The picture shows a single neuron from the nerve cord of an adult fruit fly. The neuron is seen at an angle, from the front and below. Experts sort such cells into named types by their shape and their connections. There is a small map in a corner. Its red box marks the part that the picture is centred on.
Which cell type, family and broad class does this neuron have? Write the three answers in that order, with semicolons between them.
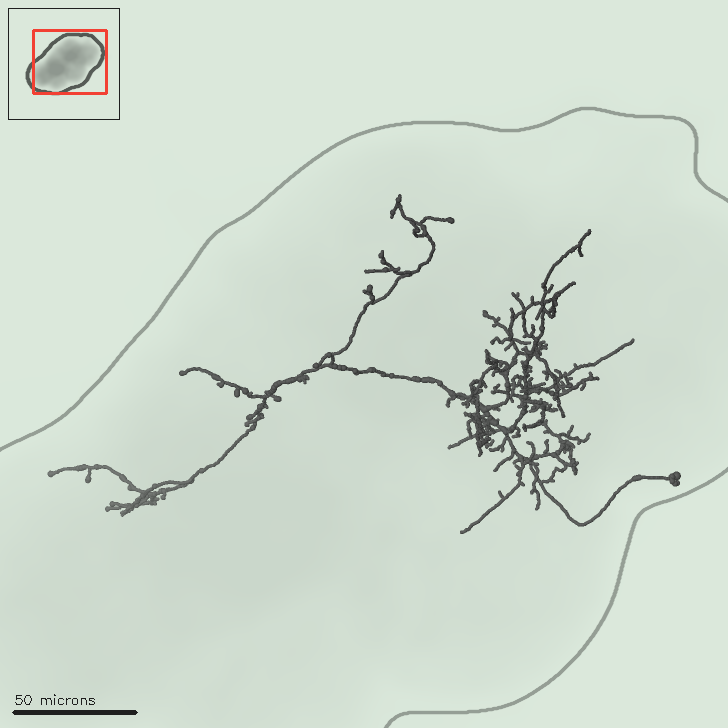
IN08B067; hemilineage 08B; nerve-cord intrinsic neuron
